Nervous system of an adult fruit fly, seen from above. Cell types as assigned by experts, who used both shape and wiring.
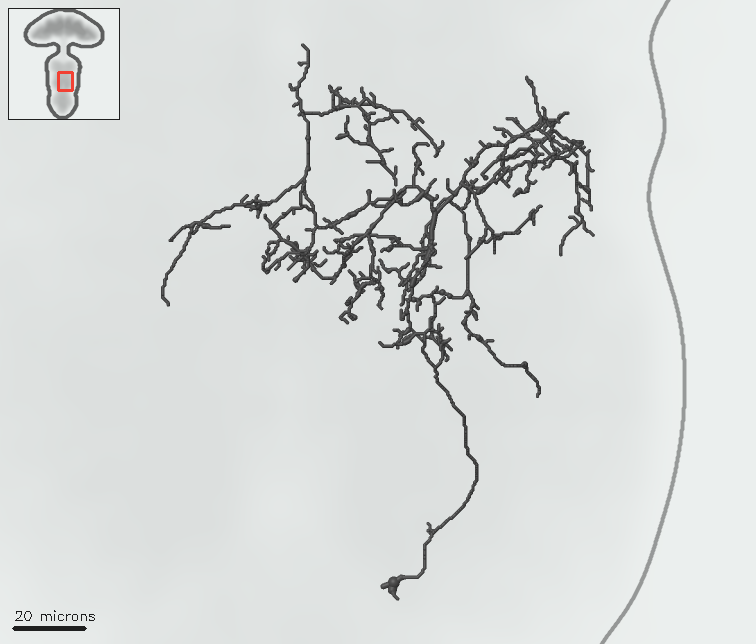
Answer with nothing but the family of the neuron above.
hemilineage 03B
